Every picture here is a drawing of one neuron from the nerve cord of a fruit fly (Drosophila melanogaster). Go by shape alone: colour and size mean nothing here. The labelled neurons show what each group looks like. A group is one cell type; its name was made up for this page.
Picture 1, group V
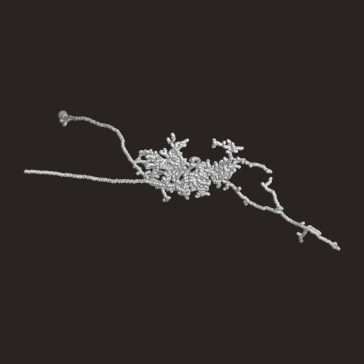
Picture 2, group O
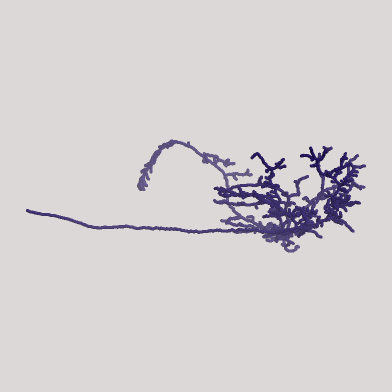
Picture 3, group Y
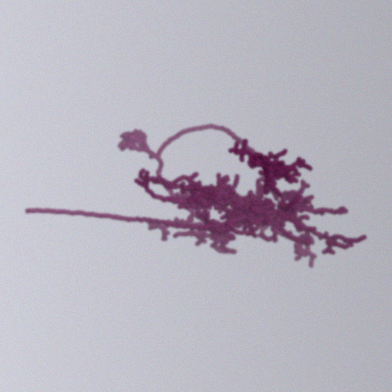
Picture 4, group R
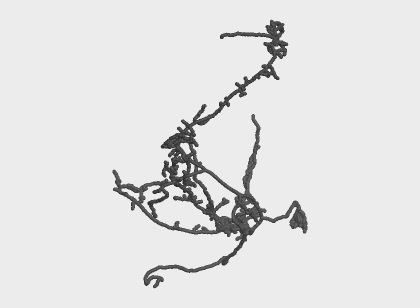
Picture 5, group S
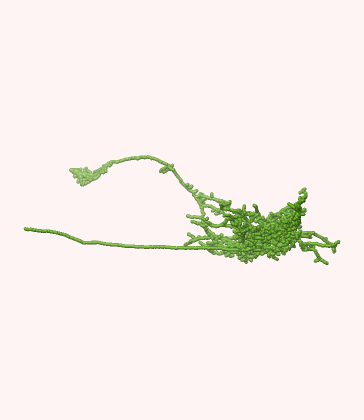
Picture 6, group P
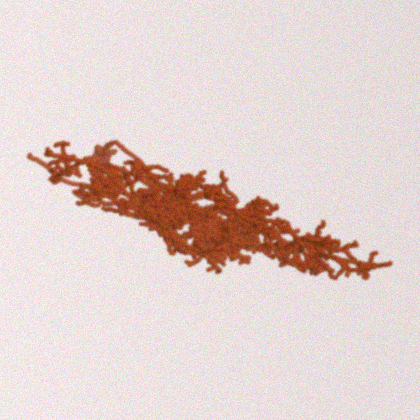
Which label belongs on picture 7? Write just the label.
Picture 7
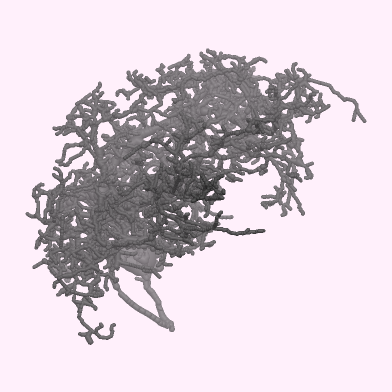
group P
